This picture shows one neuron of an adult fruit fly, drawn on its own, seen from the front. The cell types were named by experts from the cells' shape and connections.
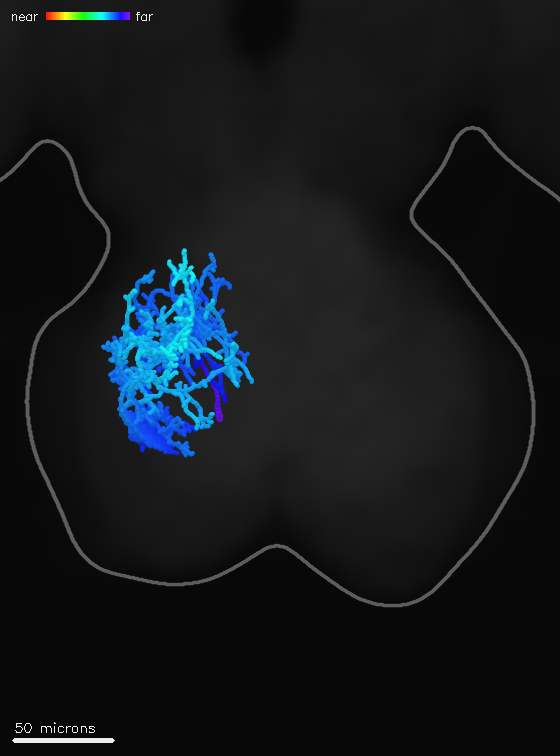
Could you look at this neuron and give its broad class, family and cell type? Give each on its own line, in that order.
motor neuron of the nerve cord
hemilineage 15B
Ti flexor MN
